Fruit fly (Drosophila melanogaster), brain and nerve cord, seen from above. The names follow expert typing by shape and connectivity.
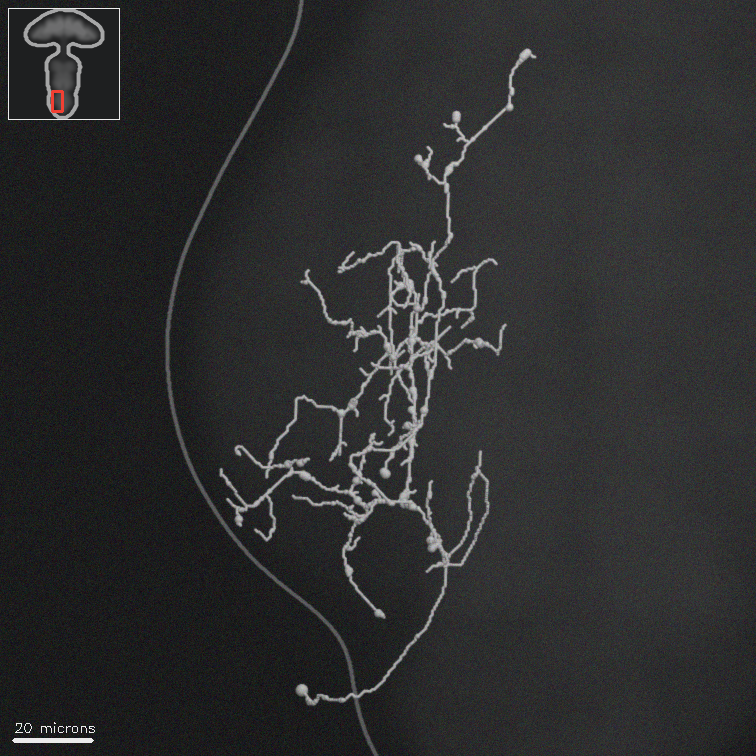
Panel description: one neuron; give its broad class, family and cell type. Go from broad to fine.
nerve-cord intrinsic neuron; hemilineage 20A.22A; IN20A.22A074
